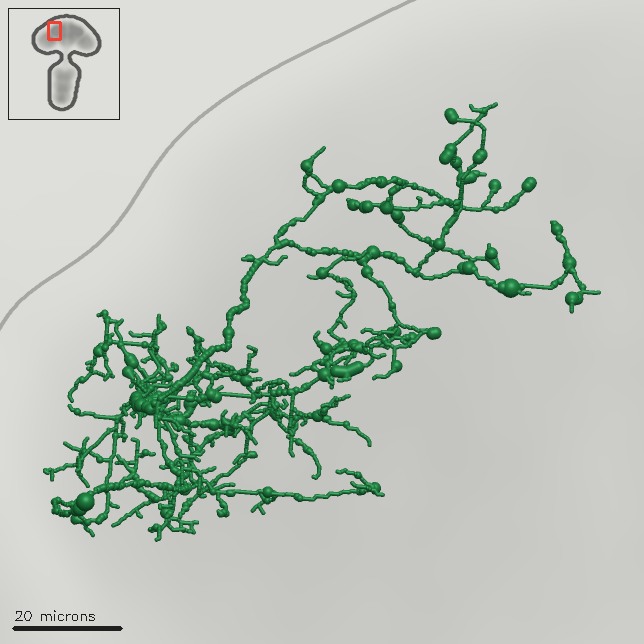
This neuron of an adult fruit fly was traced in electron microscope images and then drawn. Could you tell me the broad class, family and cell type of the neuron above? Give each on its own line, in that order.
central-brain intrinsic neuron
hemilineage LHa2
CB0947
